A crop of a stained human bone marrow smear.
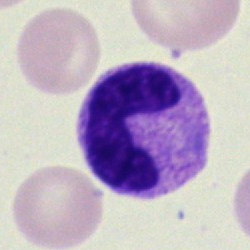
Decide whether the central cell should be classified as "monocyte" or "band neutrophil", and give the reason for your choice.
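Band neutrophil, not a monocyte.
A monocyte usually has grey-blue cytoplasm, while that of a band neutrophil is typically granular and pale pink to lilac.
Here the cytoplasm filling the nuclear hollow on the right is pale lilac-pink, with fine, faint pinkish-violet granules.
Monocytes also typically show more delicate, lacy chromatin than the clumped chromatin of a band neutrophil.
This cell's chromatin is dark purple and coarsely clumped. Its nucleus is a curved, horseshoe-like band open to the right.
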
